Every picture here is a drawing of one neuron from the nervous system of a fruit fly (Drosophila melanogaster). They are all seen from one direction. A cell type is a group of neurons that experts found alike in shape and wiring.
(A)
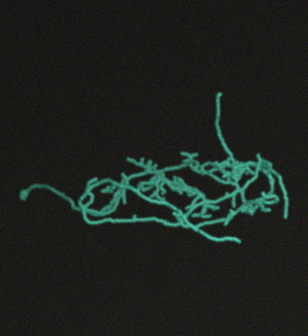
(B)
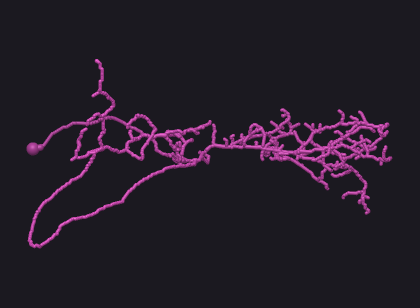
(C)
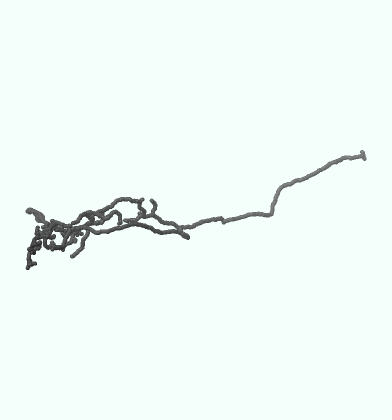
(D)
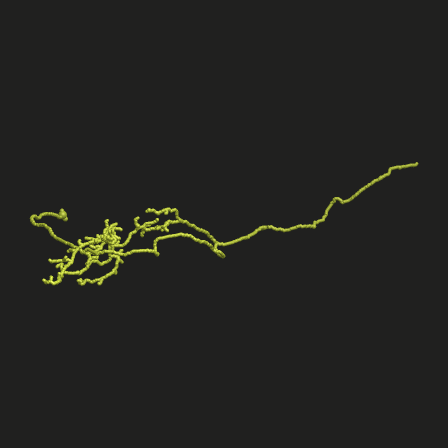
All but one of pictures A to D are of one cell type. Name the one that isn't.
Picture A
